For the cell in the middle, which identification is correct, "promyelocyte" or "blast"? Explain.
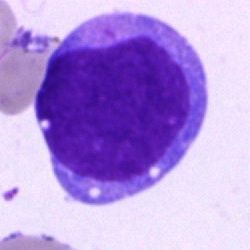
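It is a blast. Its outline is smooth and roughly round to oval. A large nucleus occupies most of the cell. The chromatin is finely granular and evenly distributed, with no coarse clumps. Along the lower and left border of the nucleus lie a few small, round clear spots.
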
